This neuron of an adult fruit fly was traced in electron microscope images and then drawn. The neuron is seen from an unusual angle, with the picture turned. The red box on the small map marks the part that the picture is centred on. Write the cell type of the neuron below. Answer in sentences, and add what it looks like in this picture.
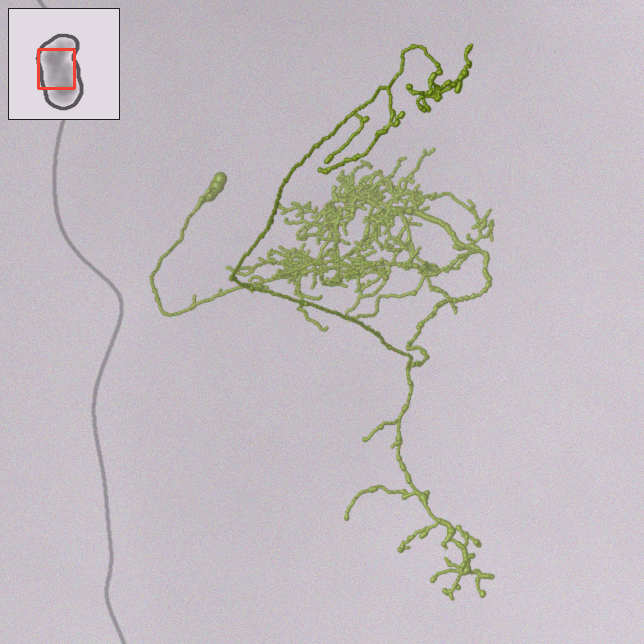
It is of cell type DNge072. Its broad class is descending neuron. As drawn here it is taller than it is wide.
